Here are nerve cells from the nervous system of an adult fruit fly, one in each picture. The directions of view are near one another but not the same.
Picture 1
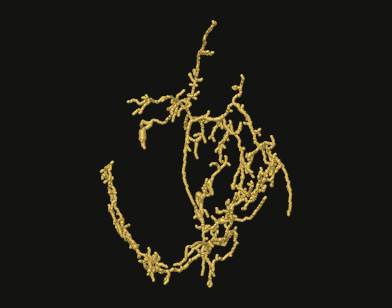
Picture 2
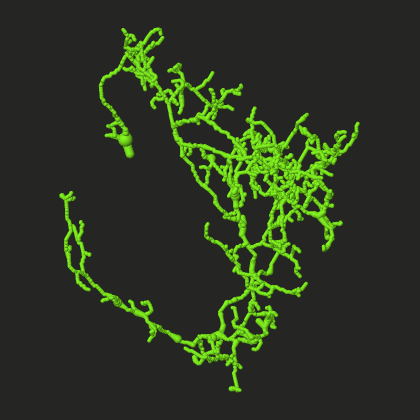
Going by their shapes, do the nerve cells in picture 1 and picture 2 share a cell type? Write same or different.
same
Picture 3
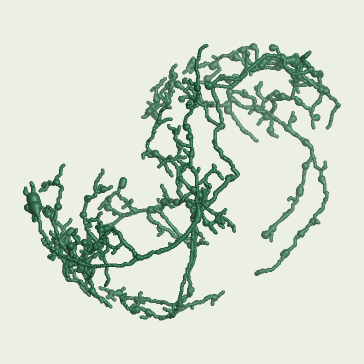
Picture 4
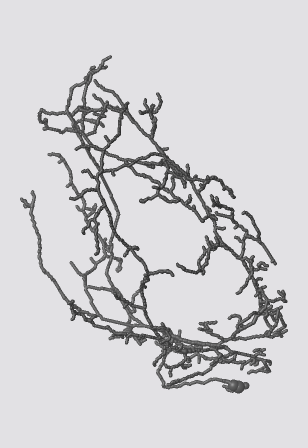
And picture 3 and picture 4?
different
